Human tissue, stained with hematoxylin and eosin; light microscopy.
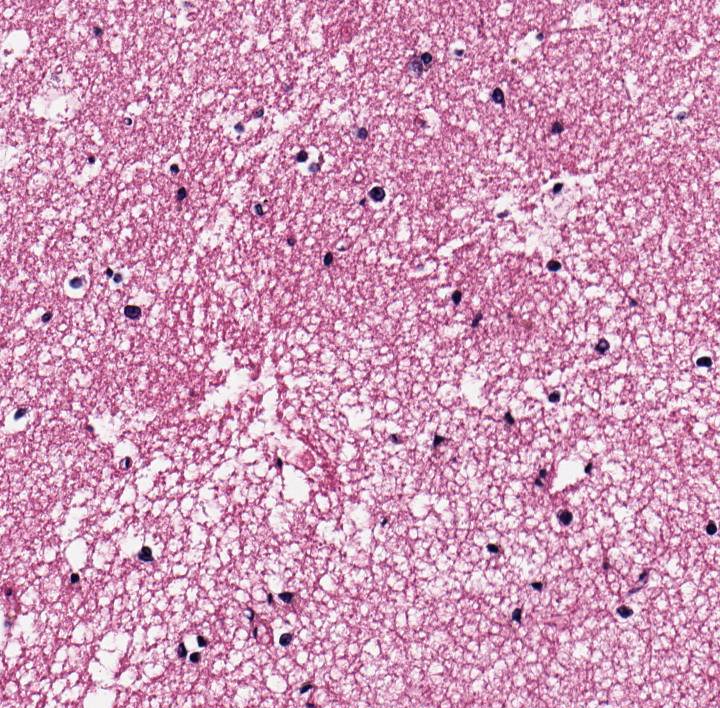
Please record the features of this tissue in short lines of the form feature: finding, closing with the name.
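Matrix: pink, finely fibrillary, filling the whole field
Absent: no epithelium or glands
Nuclei: small, round, dark, evenly stained
Halo: several dark nuclei sit within a clear one
Spacing: sparse, lying singly, widely spaced across the matrix
Name: cerebral cortex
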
